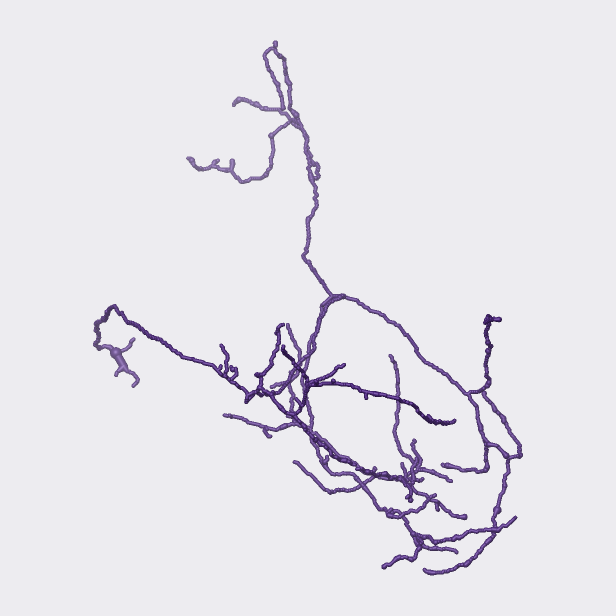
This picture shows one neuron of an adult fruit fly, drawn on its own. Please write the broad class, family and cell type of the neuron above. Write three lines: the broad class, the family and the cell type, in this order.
nerve-cord intrinsic neuron
hemilineage 12B
IN12B035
